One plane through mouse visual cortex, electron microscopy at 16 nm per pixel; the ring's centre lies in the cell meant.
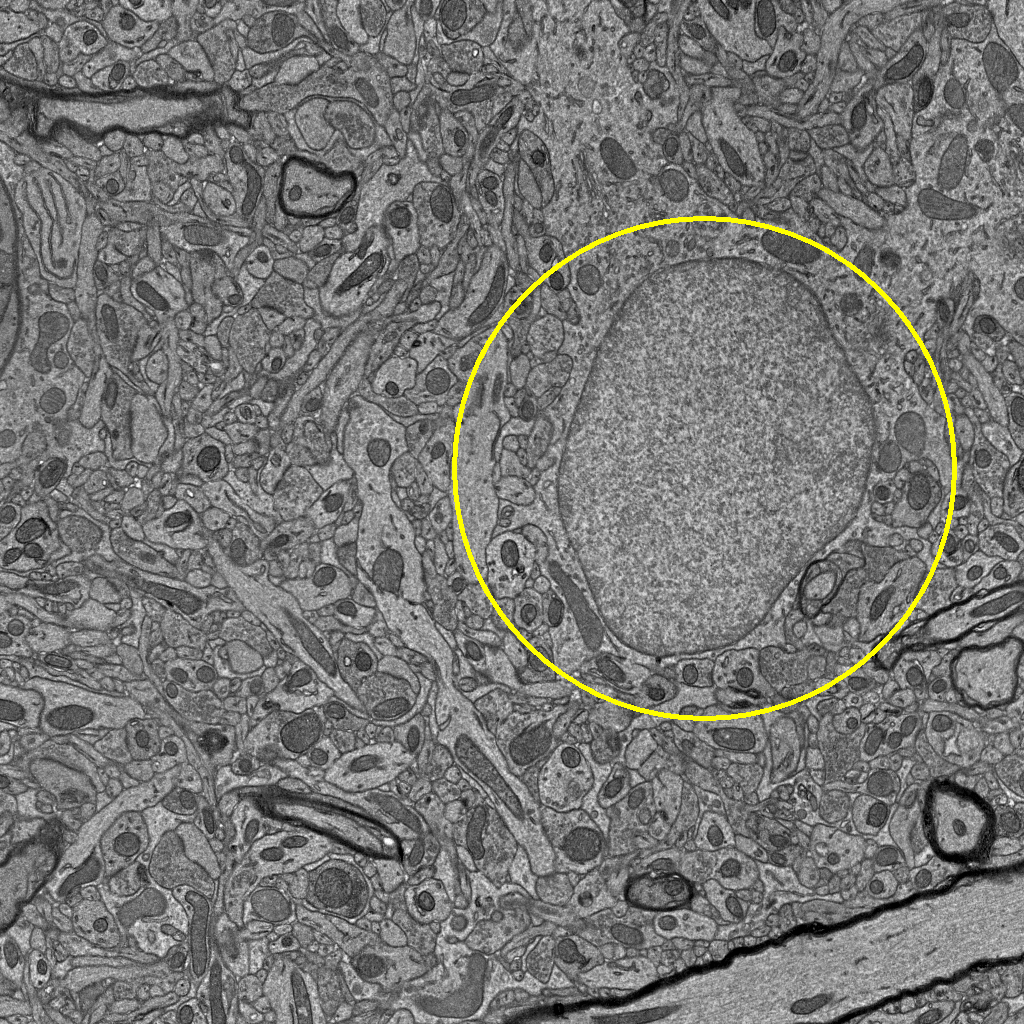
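Astrocyte in mouse visual cortex. The nucleus is a large oval, taller than wide, wholly within the ring. Chromatin is fine and evenly spread, with no dense clumps along the envelope. This section shows no nucleolus, and the cytoplasm holds no clusters of dark dense granules.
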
